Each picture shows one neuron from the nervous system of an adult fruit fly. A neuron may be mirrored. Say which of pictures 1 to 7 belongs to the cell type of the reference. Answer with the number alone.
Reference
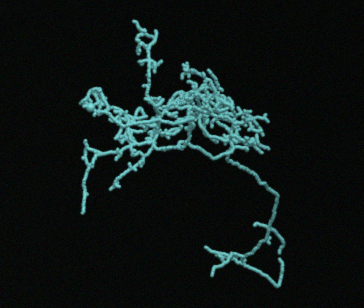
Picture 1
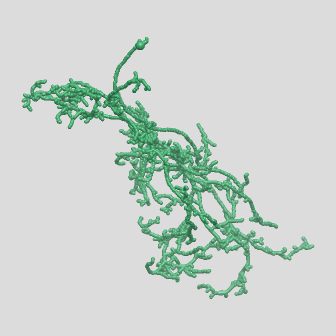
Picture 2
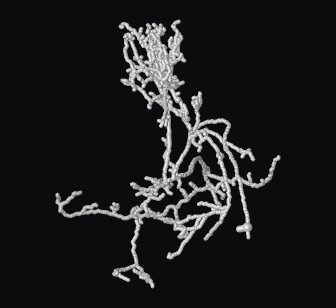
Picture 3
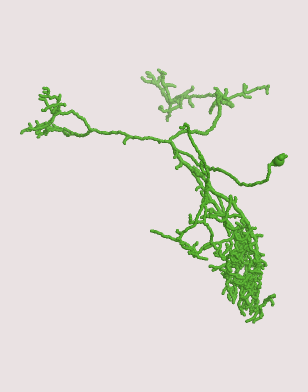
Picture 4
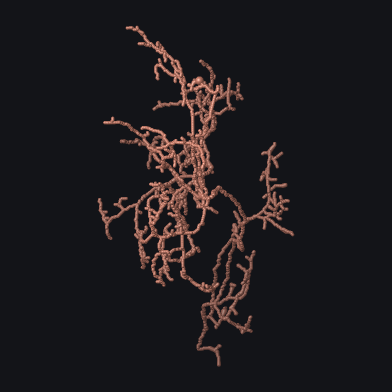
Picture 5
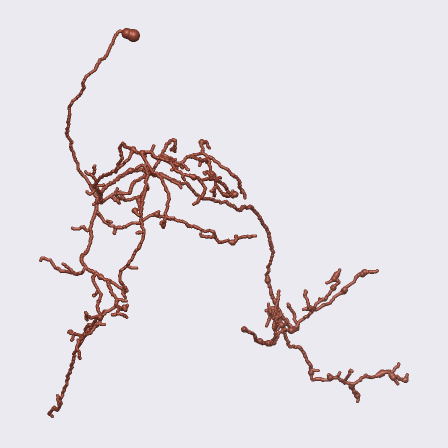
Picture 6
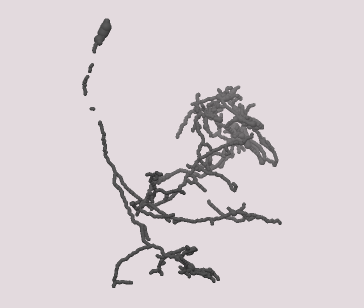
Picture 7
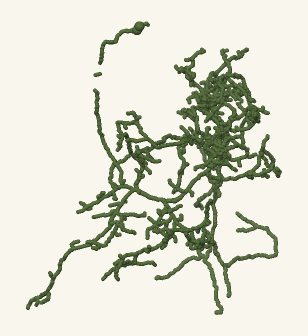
7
